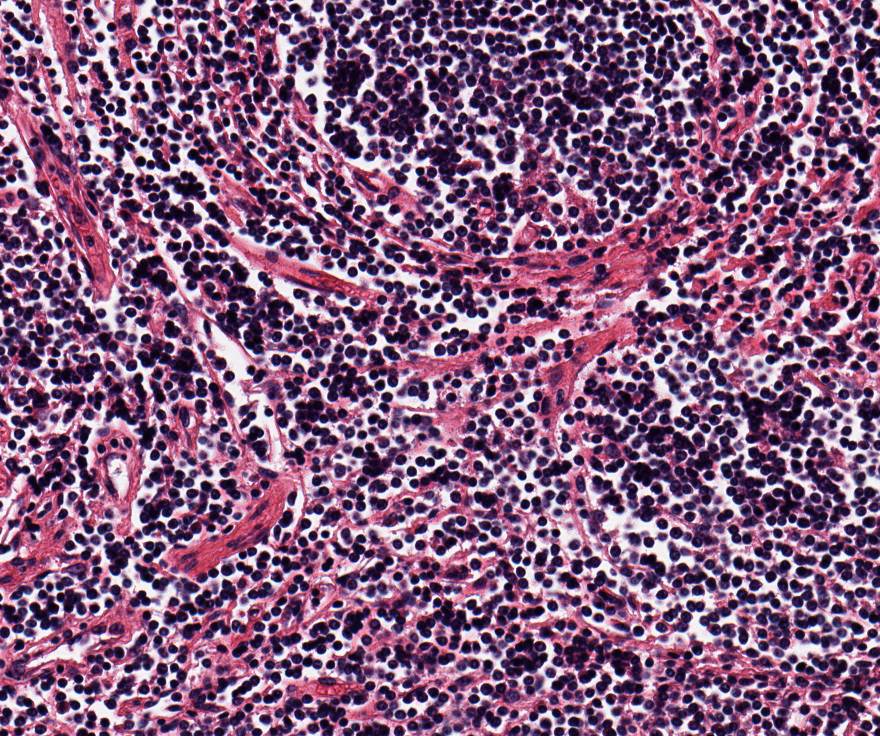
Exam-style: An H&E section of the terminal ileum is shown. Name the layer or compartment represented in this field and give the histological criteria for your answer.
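Shown here is lymphoid tissue, a dense sheet of small round cells with no glands or epithelium. Most are lymphocytes, with small round dark nuclei and scant cytoplasm.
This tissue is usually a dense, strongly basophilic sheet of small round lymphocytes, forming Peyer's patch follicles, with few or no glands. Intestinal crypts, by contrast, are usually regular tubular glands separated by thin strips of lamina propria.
Thin pink strands with elongated nuclei wind between the lymphocytes.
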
